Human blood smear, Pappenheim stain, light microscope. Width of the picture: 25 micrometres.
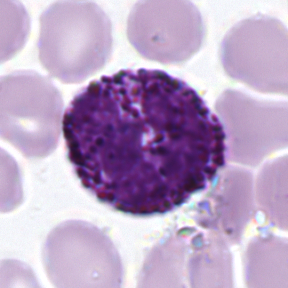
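Basophil, about 15 by 13 micrometres. Granules are round dots of somewhat uneven size, most crowded along the cell rim. They lie over the nucleus; its outline cannot be traced. A few small pale clear gaps near the centre.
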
